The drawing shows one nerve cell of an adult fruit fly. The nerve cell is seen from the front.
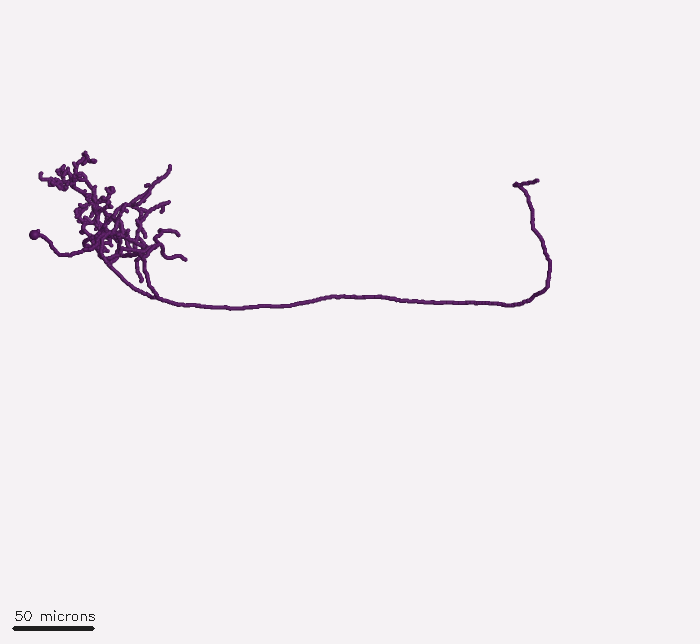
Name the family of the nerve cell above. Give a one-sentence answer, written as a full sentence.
By its family, the nerve cell is hemilineage VLPl2_posterior.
